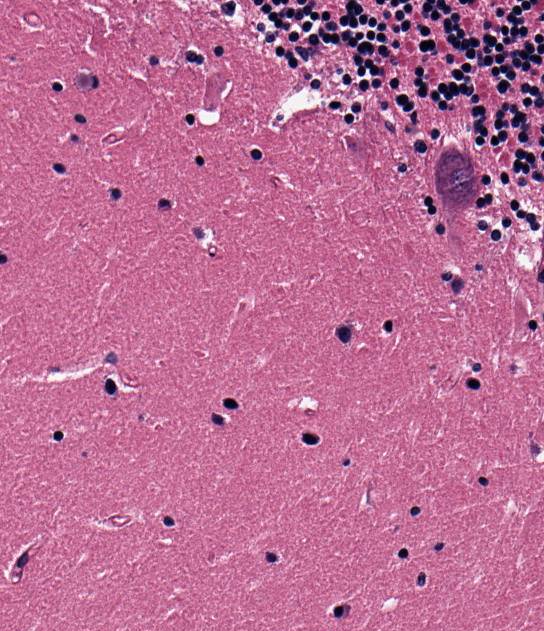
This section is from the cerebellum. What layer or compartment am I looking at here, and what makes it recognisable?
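Molecular layer. Bulk of field: pale pink, finely fibrillar neuropil with only sparse, scattered small dark nuclei, round to oval.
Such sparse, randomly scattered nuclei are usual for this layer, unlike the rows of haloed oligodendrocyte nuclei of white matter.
Right side: dense band of small, round, dark nuclei with very little cytoplasm; one large neuron with abundant purplish cytoplasm at its edge.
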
